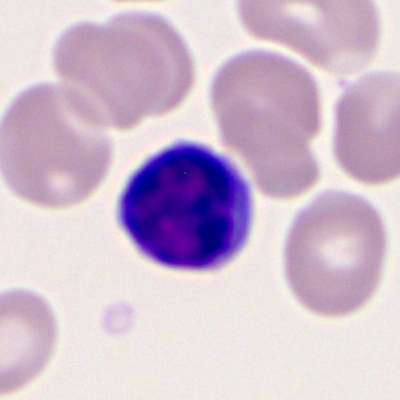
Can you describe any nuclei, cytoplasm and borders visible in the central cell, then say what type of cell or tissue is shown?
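Outline smooth, nearly round. Chromatin dense, dark purple, coarsely clumped. Thin crescent of pale blue cytoplasm, mainly on the right. No vacuoles. Cell: lymphocyte.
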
